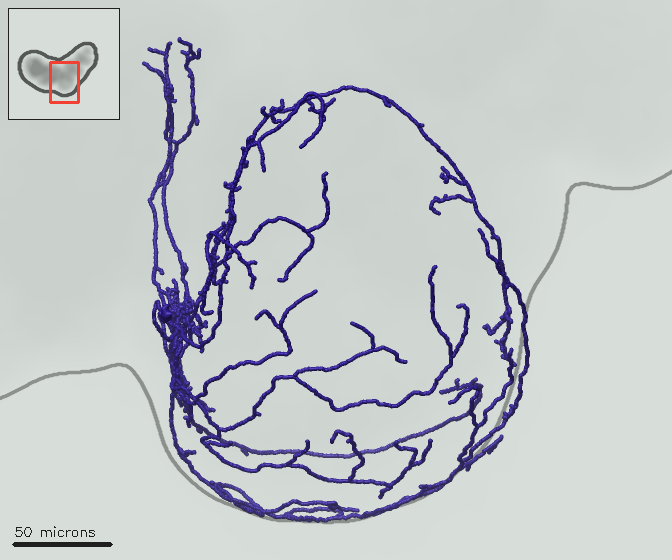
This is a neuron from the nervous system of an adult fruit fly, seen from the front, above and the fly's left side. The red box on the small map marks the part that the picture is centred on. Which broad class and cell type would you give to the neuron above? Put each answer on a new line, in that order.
visual centrifugal neuron
aMe4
